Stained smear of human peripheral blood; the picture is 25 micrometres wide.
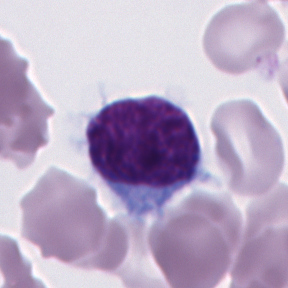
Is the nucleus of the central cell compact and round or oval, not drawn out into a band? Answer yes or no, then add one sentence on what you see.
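Yes. The nucleus is round to oval with no indentation or lobes.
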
